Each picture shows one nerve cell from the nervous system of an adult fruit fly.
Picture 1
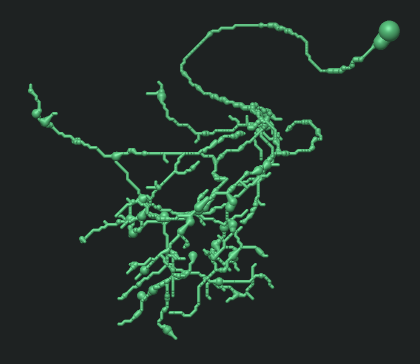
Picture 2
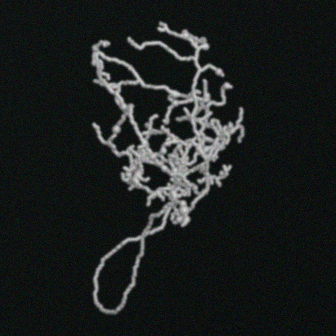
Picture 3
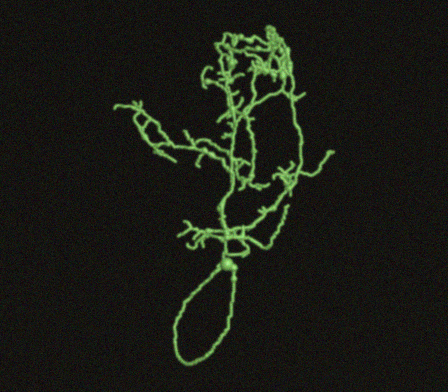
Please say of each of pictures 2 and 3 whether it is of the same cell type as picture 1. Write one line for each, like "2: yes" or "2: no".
2: no
3: yes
